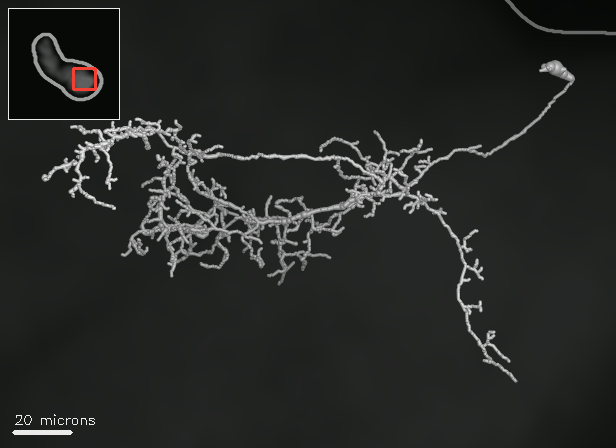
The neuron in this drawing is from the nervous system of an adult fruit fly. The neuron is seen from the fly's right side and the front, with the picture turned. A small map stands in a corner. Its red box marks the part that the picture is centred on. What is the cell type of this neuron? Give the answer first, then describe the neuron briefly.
It is of cell type PS108. It is a central-brain intrinsic neuron. The cell body can be seen at the upper right of the picture. By the scale bar it is about 190 microns wide in this view.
